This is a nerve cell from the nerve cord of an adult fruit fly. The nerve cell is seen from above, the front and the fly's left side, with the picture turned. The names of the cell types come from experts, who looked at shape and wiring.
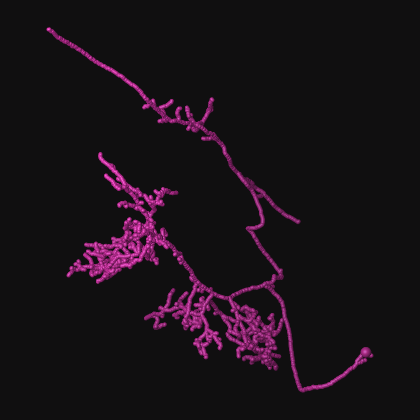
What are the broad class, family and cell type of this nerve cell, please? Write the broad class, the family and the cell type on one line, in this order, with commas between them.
ascending neuron, hemilineage 23B, AN23B004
